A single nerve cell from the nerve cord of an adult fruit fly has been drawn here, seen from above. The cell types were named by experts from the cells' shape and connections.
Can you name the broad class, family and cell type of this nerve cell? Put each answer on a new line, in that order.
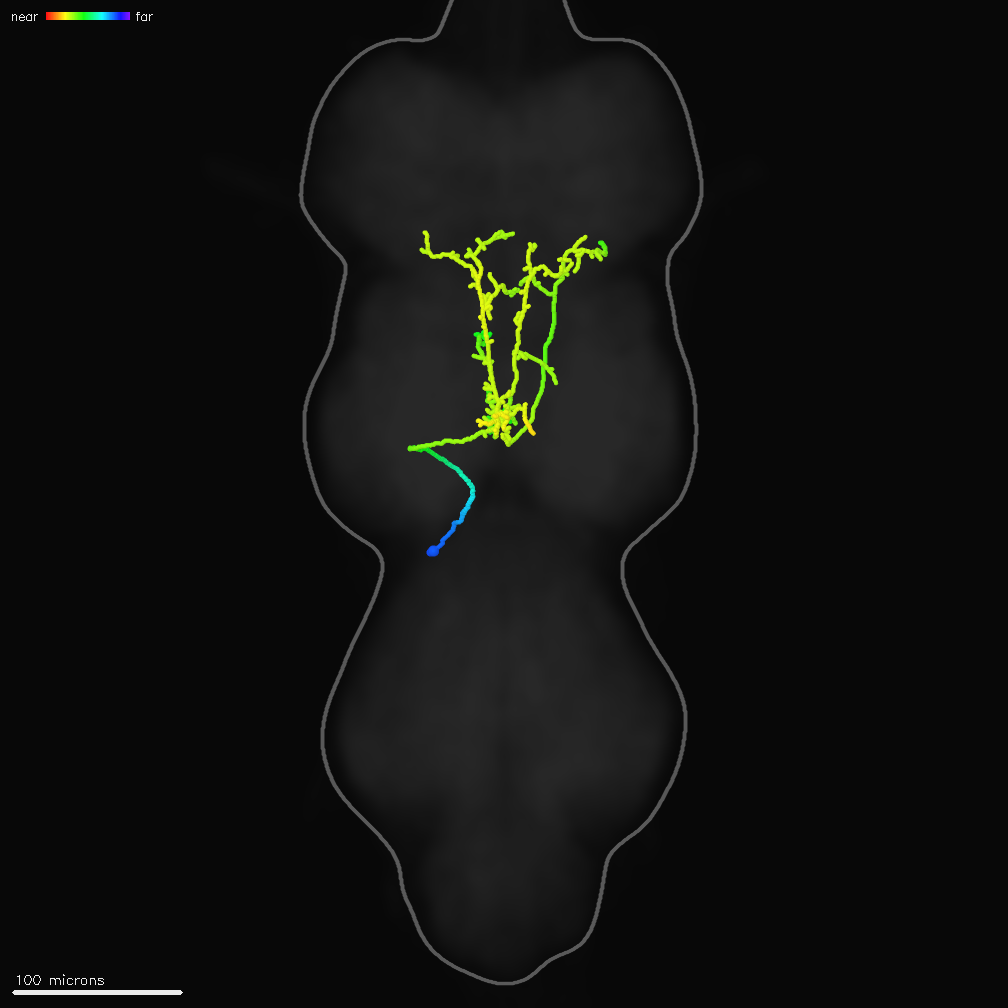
nerve-cord intrinsic neuron
hemilineage 06A
IN06A048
